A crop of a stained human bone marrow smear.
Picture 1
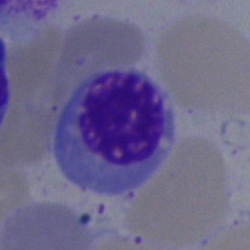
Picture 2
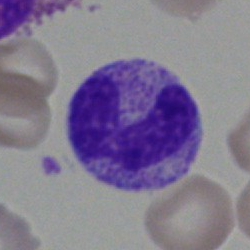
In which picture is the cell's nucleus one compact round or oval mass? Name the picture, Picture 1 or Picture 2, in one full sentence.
Picture 1 shows a cell whose nucleus forms a single compact round or oval shape.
